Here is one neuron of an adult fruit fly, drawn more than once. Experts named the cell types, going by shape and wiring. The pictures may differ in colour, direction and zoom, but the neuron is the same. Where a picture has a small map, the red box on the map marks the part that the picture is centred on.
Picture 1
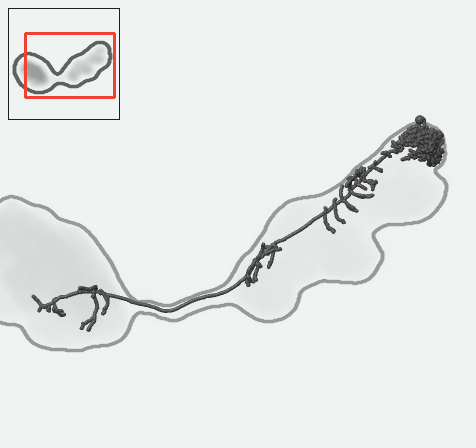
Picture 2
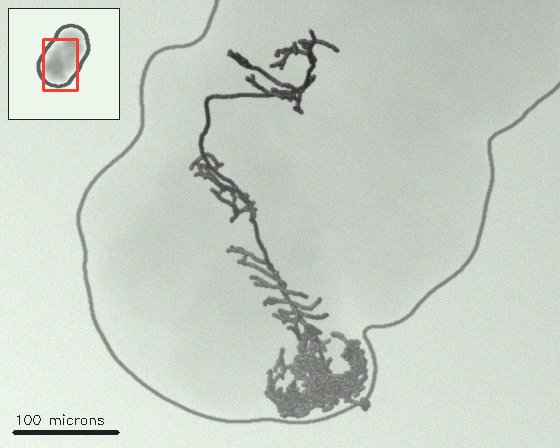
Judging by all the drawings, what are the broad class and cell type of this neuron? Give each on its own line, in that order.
ascending neuron
ANXXX099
